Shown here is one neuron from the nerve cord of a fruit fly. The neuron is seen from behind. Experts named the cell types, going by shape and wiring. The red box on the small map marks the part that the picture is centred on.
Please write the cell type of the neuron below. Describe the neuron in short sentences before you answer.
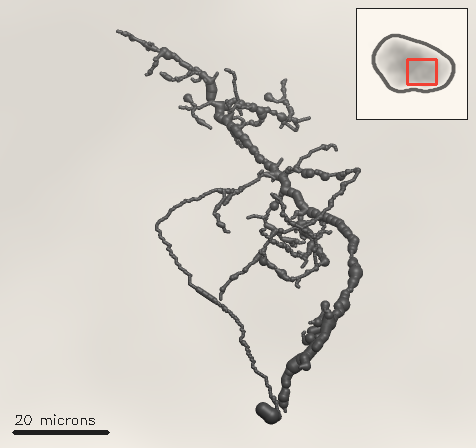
By the scale bar it is about 85 microns tall in this view. The picture shows dozens of branch ends. This is a nerve-cord intrinsic neuron. Its cell type is IN21A087.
